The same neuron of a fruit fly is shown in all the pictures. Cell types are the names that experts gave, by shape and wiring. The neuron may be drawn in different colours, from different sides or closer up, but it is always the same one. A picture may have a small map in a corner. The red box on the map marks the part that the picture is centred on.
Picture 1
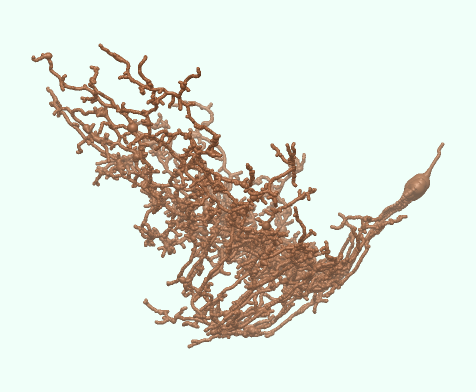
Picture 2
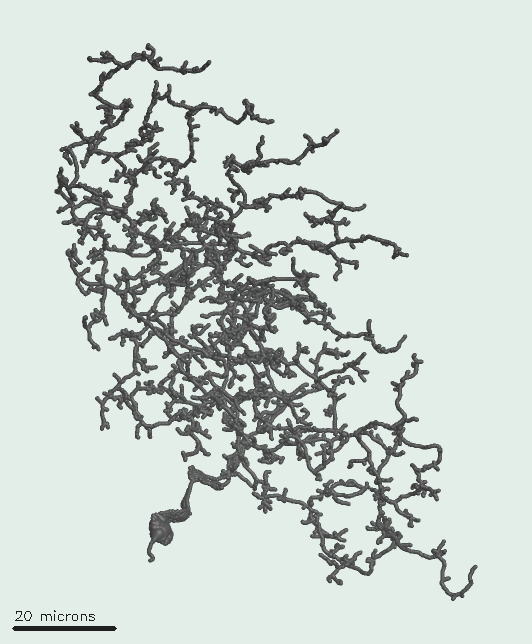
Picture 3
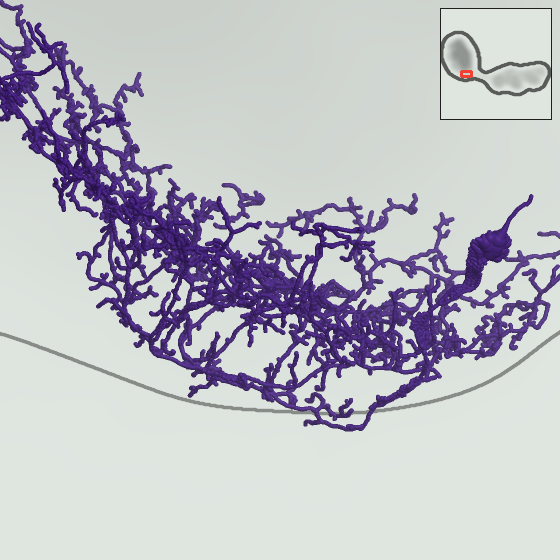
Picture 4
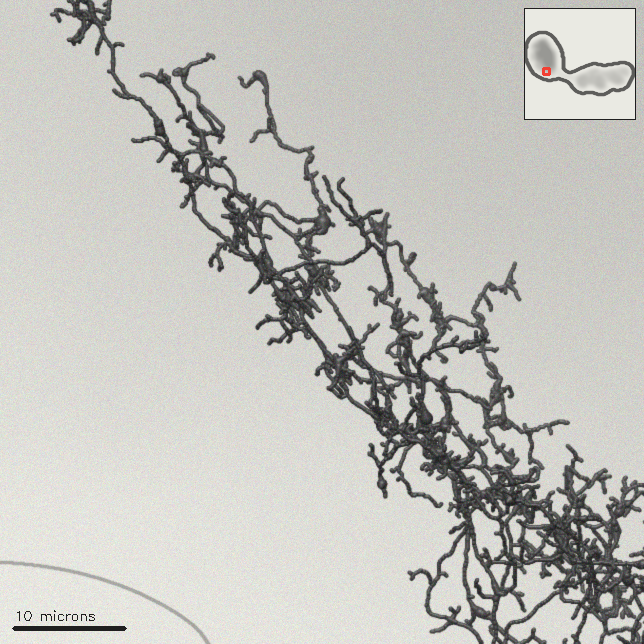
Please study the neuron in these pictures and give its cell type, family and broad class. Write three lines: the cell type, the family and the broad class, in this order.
Dm20
Dm
optic-lobe intrinsic neuron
